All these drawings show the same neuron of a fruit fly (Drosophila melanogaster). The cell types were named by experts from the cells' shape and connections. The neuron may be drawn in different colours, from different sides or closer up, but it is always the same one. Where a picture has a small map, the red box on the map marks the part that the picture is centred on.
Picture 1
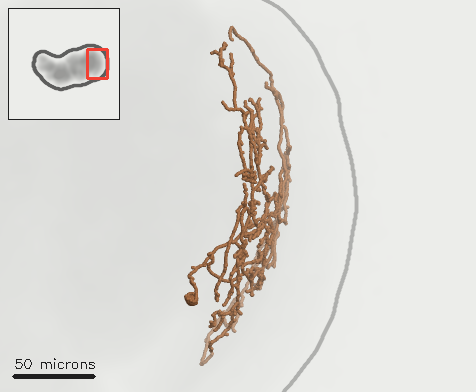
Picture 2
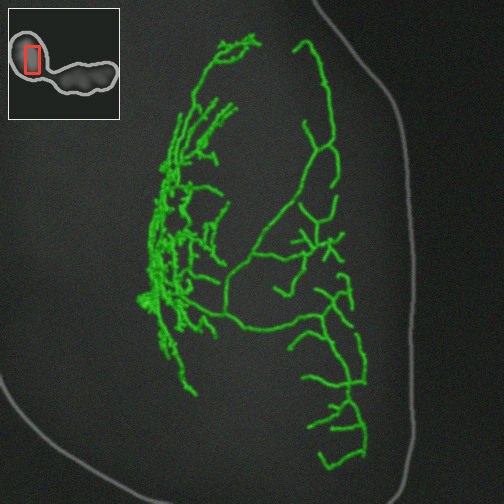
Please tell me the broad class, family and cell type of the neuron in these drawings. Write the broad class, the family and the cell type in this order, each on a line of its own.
optic-lobe intrinsic neuron
Cm
Cm25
